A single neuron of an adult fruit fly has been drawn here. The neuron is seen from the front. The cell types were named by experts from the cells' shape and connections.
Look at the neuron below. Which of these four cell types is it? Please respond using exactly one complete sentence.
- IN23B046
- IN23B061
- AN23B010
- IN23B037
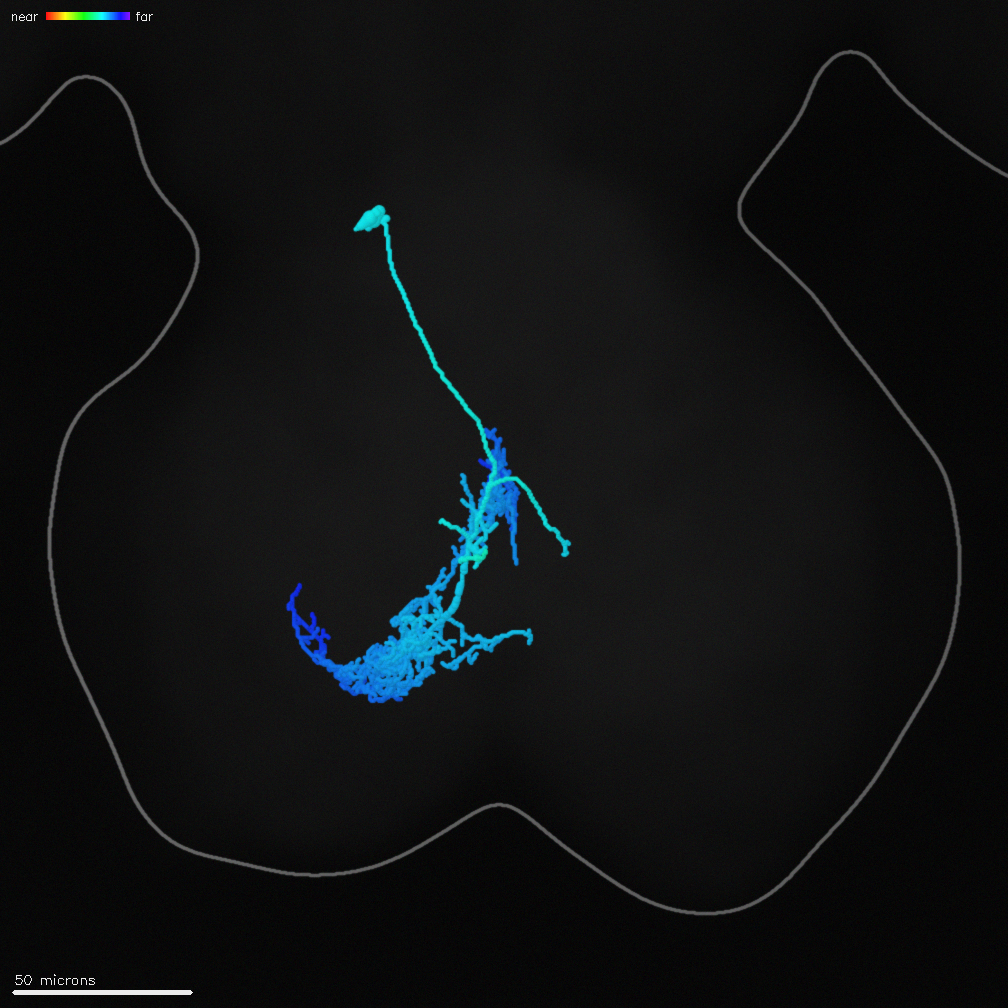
This neuron is of the type IN23B037.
